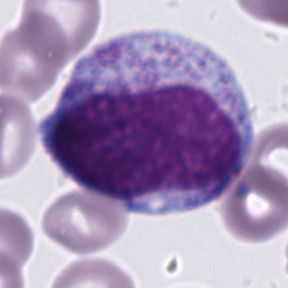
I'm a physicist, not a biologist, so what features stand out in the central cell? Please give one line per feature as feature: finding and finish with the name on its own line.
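Nucleus: sitting low, in the lower part of the cell, as I see it
Chromatin: dense and dark purple
Cytoplasm: its widest band lies above the nucleus
Granules: purple, scattered through the cytoplasm
Cell type: promyelocyte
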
